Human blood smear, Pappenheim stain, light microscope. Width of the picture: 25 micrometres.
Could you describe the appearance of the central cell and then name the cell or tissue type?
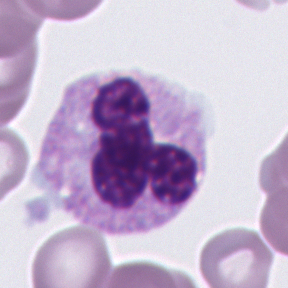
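Looking at the nucleus, I can't make out any nucleoli. The cytoplasm is pale pinkish-lilac, with fine lilac granules scattered evenly through it. Just outside the cell's lower left edge there's a small pale purple fragment. This is a segmented neutrophil.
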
